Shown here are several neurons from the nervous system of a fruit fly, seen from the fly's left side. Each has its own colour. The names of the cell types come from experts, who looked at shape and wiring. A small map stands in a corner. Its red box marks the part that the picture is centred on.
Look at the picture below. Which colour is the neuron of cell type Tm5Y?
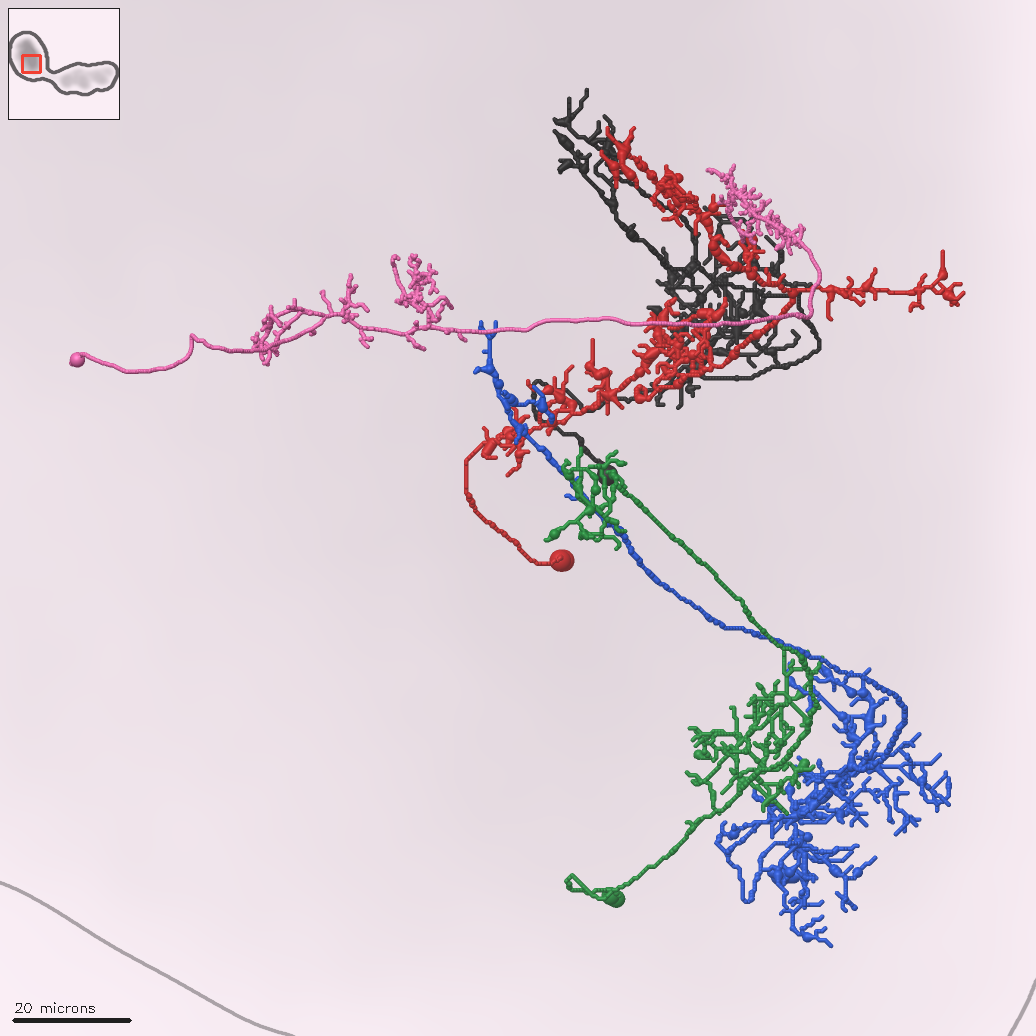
pink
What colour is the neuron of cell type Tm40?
green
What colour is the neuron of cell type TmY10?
blue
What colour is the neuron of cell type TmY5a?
red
